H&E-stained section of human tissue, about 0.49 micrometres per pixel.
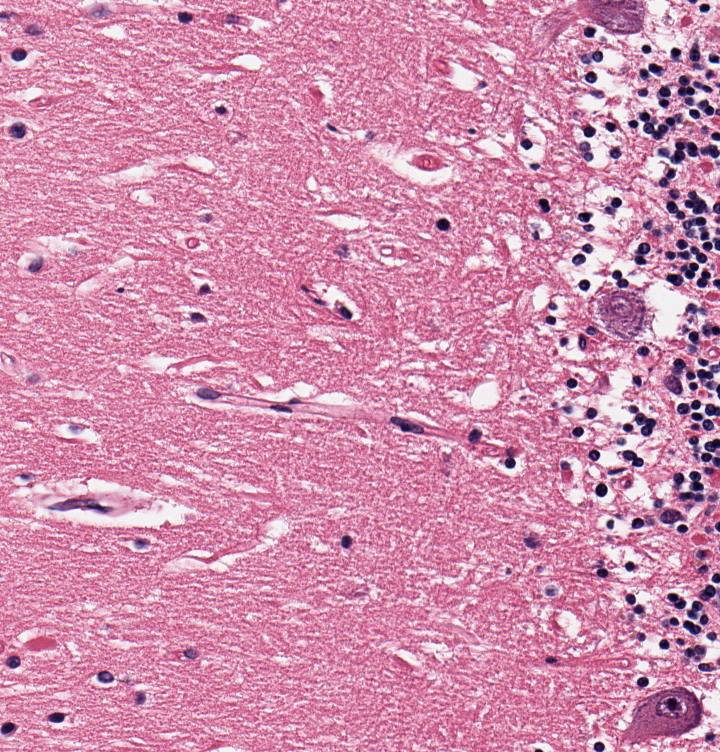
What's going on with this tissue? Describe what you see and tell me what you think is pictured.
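Start on the left: most of the field is pale pink fibrillary tissue with only sparse, scattered small dark nuclei. Along the right edge runs a band crowded with small, round, dark nuclei showing very little visible cytoplasm. Among them lie a few large neurons with abundant purple-pink cytoplasm; the lowest, at bottom right, has a round nucleus with a prominent nucleolus. This is the cerebellum.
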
